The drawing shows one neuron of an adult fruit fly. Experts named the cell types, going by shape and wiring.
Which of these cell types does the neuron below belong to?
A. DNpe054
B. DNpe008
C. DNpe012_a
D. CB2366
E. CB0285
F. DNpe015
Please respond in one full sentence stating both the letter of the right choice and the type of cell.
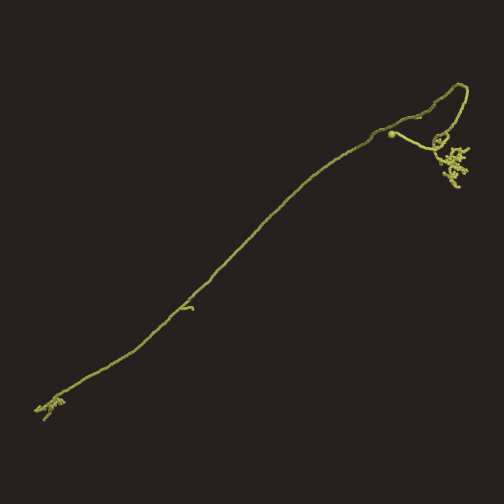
Option A states the cell type of the neuron, which is DNpe054.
